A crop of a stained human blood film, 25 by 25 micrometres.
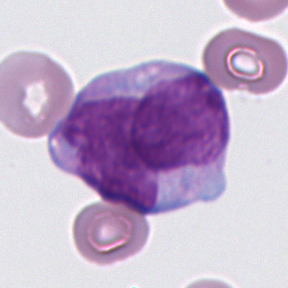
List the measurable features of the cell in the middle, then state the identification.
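What I notice first is the outline: irregular, with blunt bulges instead of a smooth round edge. It measures about 16 by 14 micrometres, and the nucleus takes up about 70% of the cell's area. The chromatin looks finely stippled and fairly even, with no coarse dark clumps. Around it the cytoplasm is pale greyish-blue, its rim widest at the lower right of the cell. This one is an atypical promyelocyte.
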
